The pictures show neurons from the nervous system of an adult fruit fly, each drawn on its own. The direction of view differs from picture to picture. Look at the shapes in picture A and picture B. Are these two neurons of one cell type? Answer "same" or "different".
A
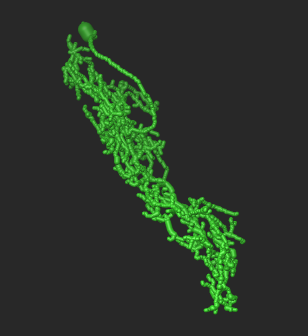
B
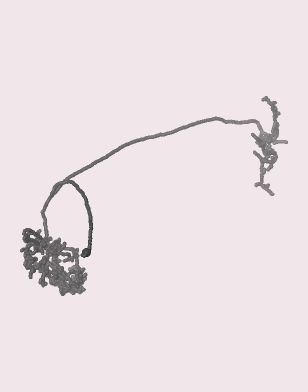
different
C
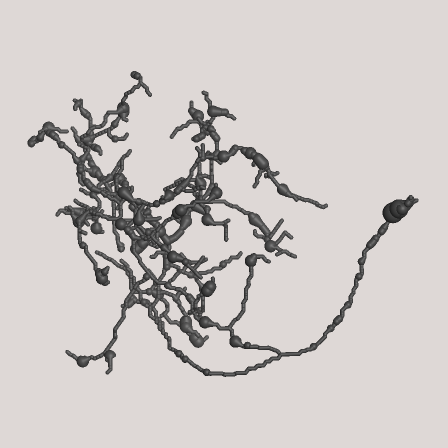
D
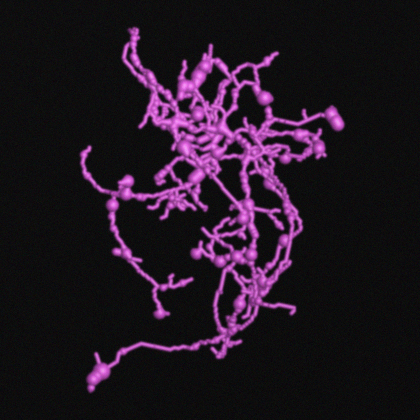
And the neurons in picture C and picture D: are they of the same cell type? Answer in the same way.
same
